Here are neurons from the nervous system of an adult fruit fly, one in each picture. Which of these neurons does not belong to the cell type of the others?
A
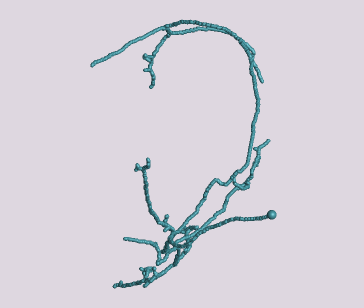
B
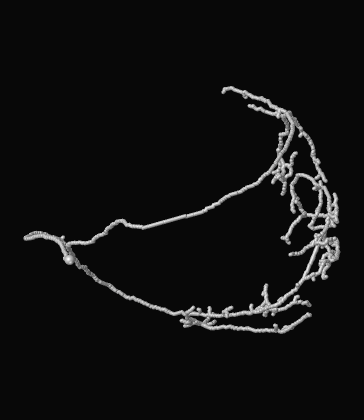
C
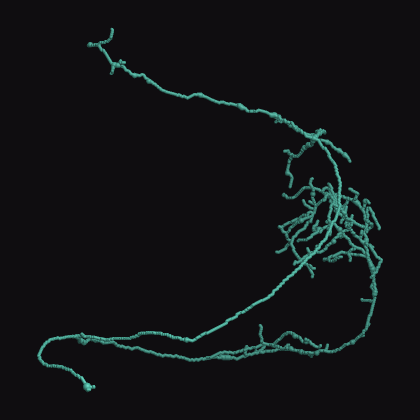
Picture A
